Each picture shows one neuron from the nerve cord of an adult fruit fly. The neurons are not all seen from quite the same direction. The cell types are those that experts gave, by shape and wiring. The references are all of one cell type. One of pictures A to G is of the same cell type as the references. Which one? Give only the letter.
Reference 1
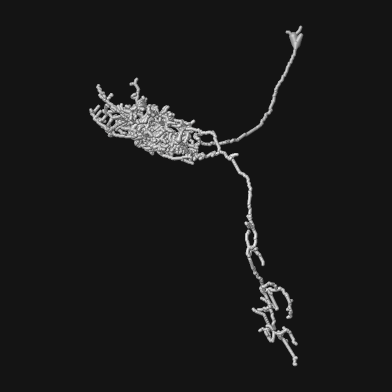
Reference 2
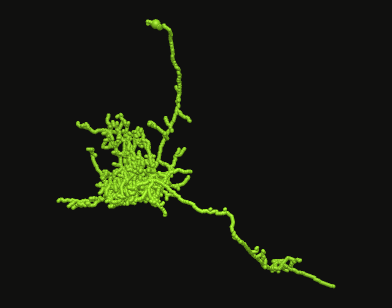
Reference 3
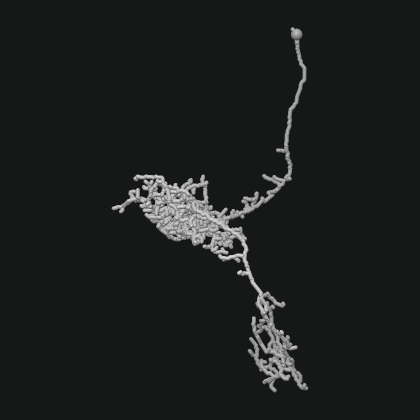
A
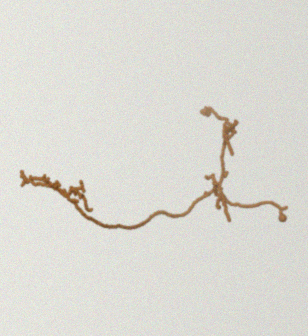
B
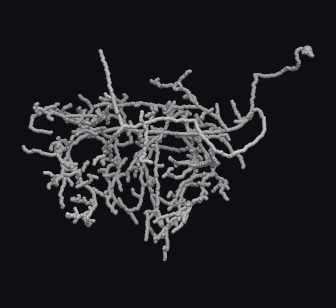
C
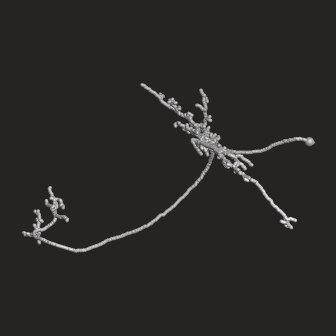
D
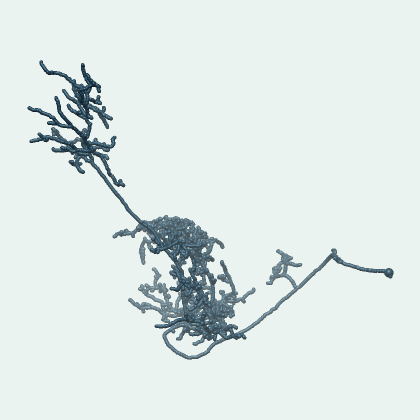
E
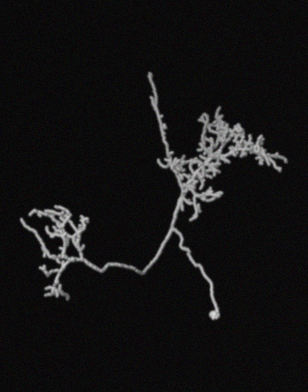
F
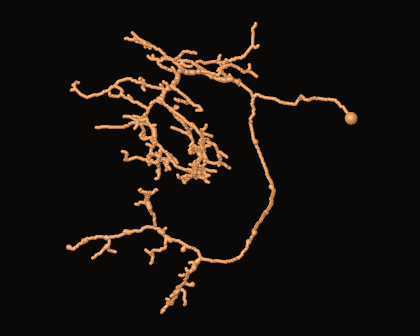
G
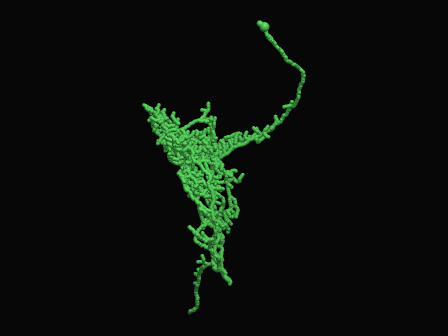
G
